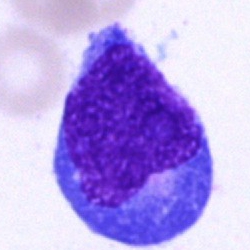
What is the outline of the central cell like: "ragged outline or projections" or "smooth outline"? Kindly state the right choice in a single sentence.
The cell's outline is ragged or frayed, or has projections, blebs or tags.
